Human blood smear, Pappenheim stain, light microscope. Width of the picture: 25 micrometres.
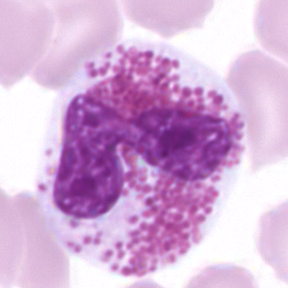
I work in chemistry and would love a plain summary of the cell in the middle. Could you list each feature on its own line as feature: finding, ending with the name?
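Nucleus: two lobes
Lobe junction: a narrower band of nucleus
Granules: coarse, round, fairly even in size, crowding the cytoplasm
Granule colour: reddish-pink
Name: eosinophil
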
